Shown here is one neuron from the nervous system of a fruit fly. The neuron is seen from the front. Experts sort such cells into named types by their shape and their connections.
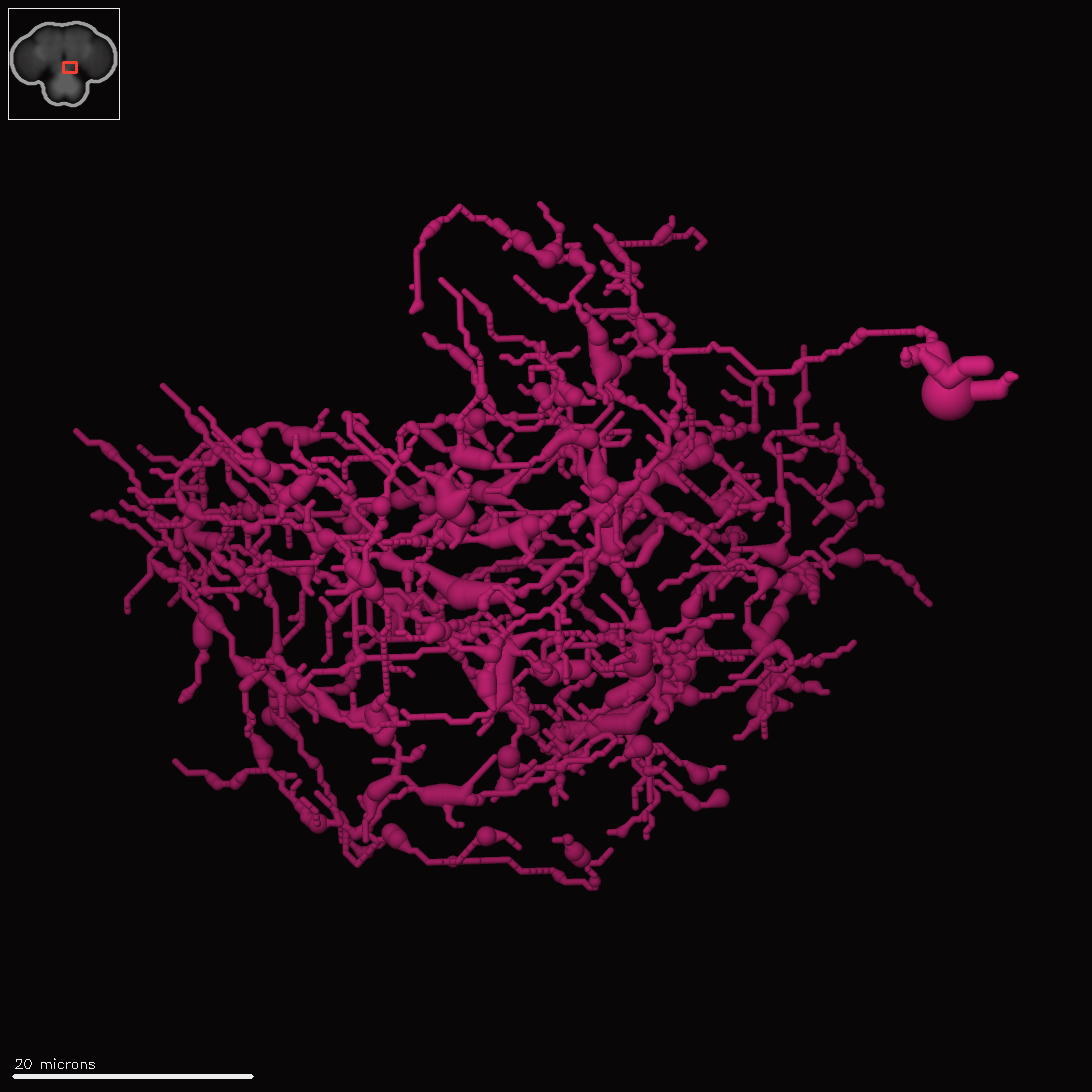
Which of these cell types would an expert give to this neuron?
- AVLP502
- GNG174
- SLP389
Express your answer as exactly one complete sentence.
This neuron falls under the cell type GNG174.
